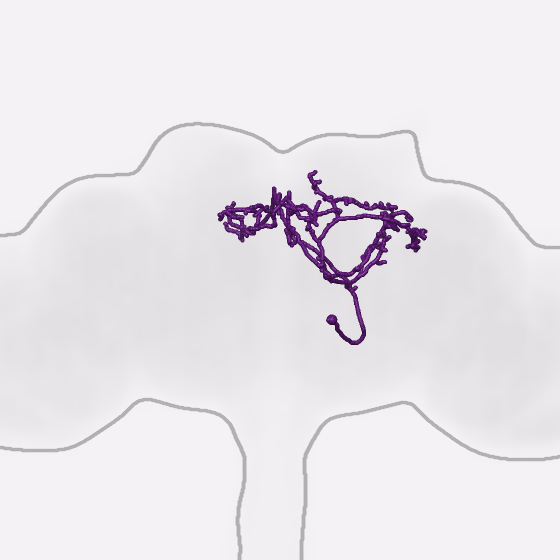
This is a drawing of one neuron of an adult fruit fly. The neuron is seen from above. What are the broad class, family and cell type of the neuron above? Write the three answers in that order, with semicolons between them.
central-brain intrinsic neuron; hemilineage SMPpv1; SMP711m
